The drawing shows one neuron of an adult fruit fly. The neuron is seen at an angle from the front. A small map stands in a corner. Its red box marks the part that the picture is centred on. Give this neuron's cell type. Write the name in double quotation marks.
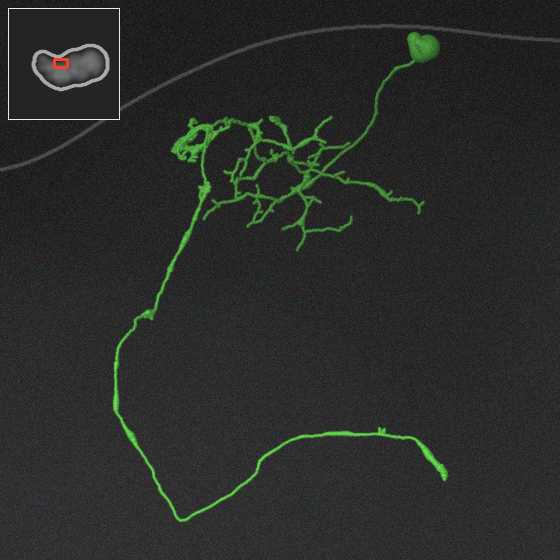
"C2"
